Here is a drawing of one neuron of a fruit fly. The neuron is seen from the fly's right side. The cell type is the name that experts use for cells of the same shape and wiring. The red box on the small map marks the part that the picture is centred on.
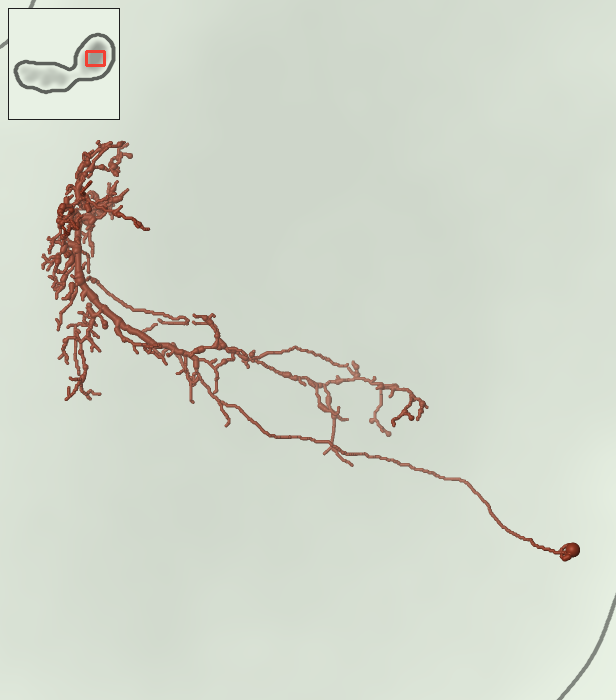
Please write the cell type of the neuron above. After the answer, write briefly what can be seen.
The cell type is PS068. It is a central-brain intrinsic neuron. The cell body can be seen at the lower right of the picture. Dozens of branch ends can be seen.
